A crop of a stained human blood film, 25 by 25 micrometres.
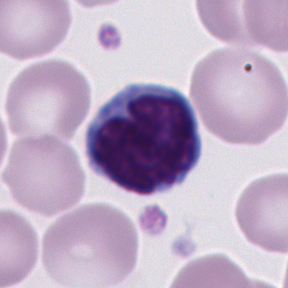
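Typical lymphocyte, about 10 micrometres across; outline roughly round, edge slightly uneven. Nucleus about 9 micrometres across, filling about 80% of the cell's area; chromatin dark purple, coarsely clumped. Cytoplasm a thin blue rim, widest at upper left, without vacuoles.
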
